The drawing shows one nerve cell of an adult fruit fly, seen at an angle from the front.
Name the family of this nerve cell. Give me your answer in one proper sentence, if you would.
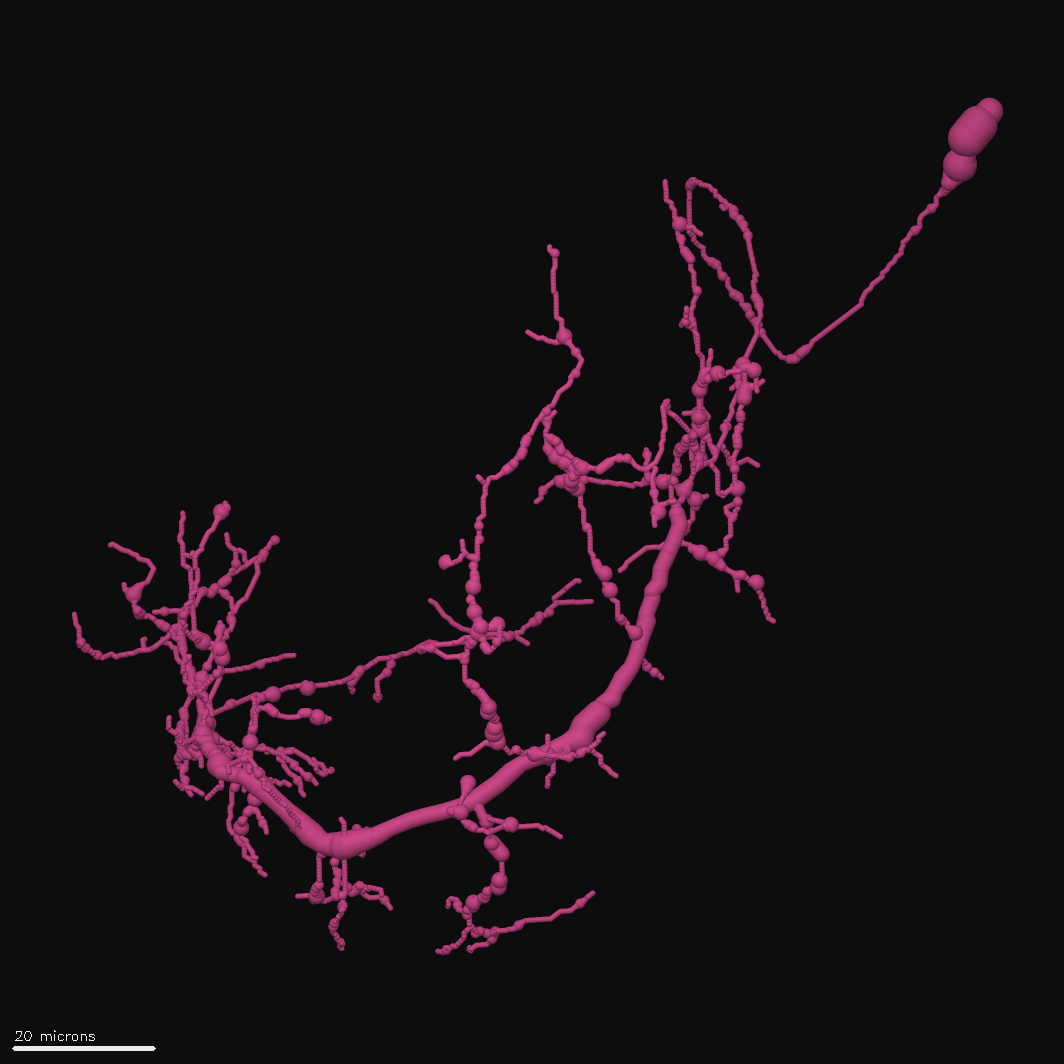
This nerve cell is within the family hemilineage 03A.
